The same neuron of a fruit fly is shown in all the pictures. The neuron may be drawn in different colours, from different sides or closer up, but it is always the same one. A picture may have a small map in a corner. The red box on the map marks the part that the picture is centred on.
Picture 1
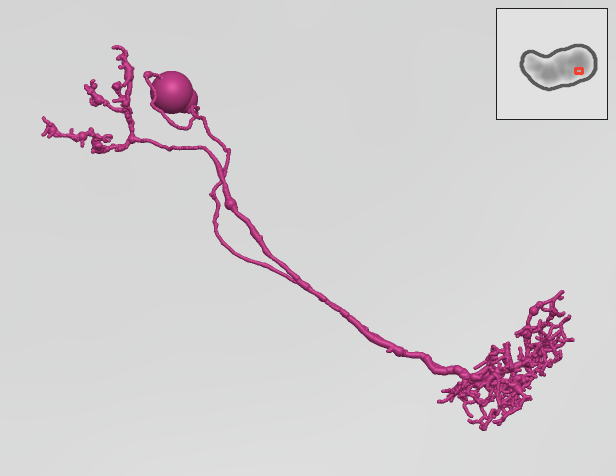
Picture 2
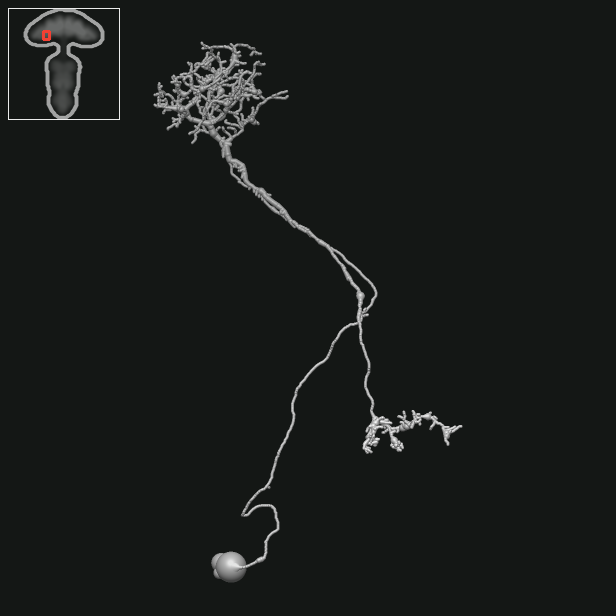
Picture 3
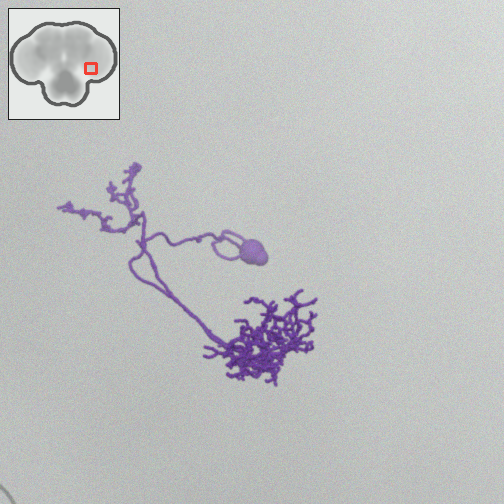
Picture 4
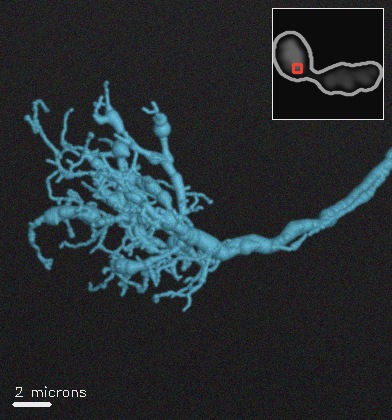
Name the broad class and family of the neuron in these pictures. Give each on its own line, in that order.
optic-lobe intrinsic neuron
T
